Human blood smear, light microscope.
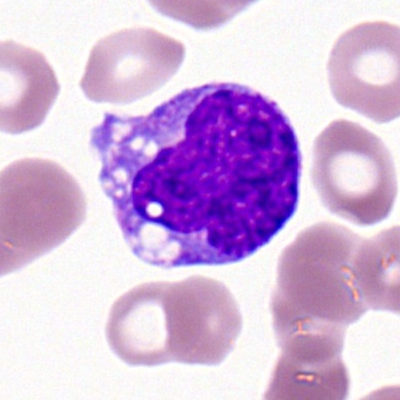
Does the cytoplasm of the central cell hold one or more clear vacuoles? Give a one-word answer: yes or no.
Yes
